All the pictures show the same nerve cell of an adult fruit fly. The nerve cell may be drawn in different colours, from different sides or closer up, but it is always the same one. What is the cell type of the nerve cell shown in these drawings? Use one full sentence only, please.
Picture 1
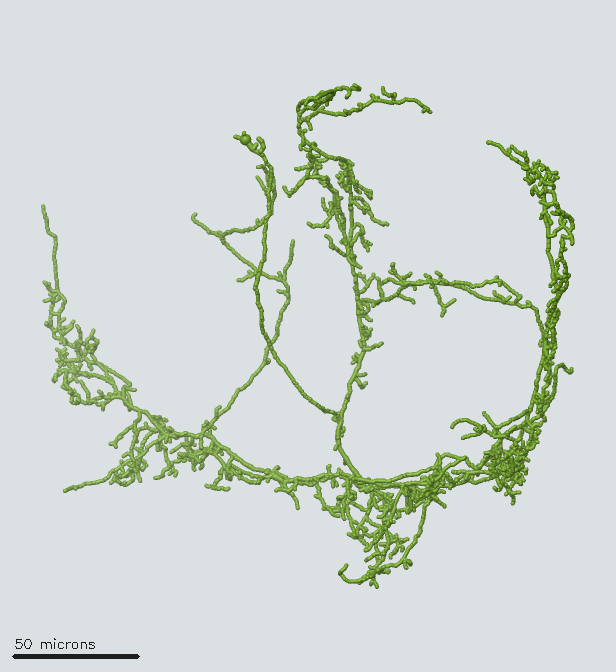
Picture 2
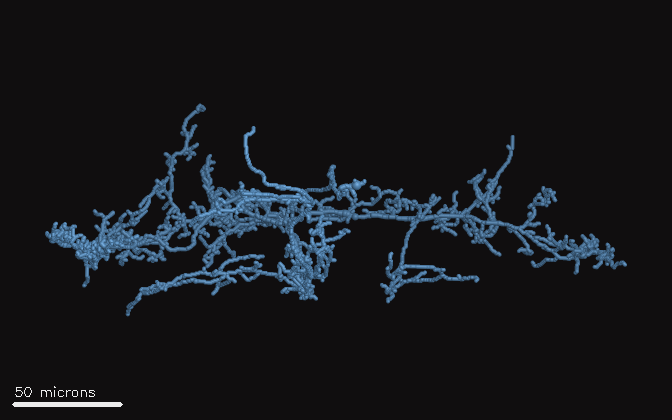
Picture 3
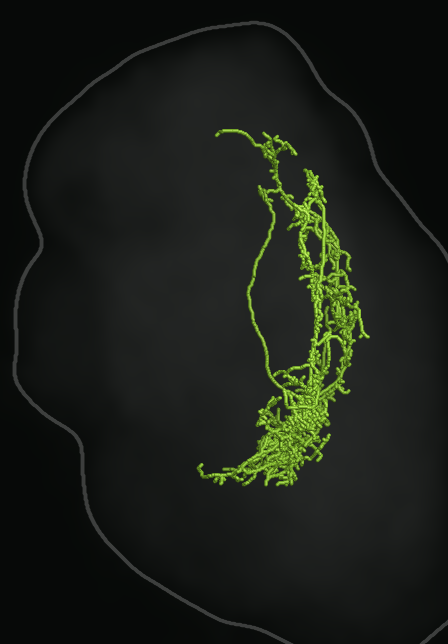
Cell type ATL030 is what this nerve cell is.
